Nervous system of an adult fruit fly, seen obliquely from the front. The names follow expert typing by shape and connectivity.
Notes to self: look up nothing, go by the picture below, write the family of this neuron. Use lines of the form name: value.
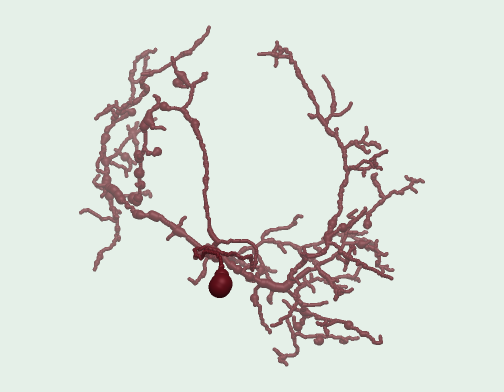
family: hemilineage 16B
